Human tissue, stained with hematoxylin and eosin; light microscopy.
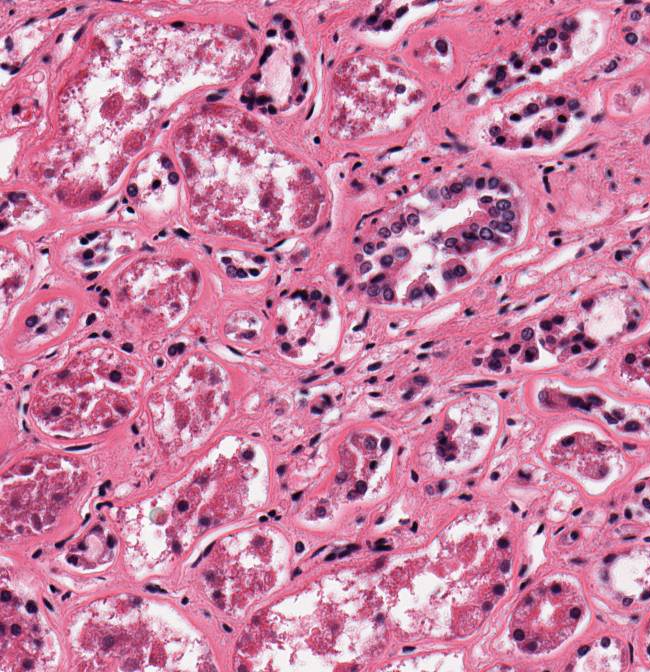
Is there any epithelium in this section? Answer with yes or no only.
Yes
